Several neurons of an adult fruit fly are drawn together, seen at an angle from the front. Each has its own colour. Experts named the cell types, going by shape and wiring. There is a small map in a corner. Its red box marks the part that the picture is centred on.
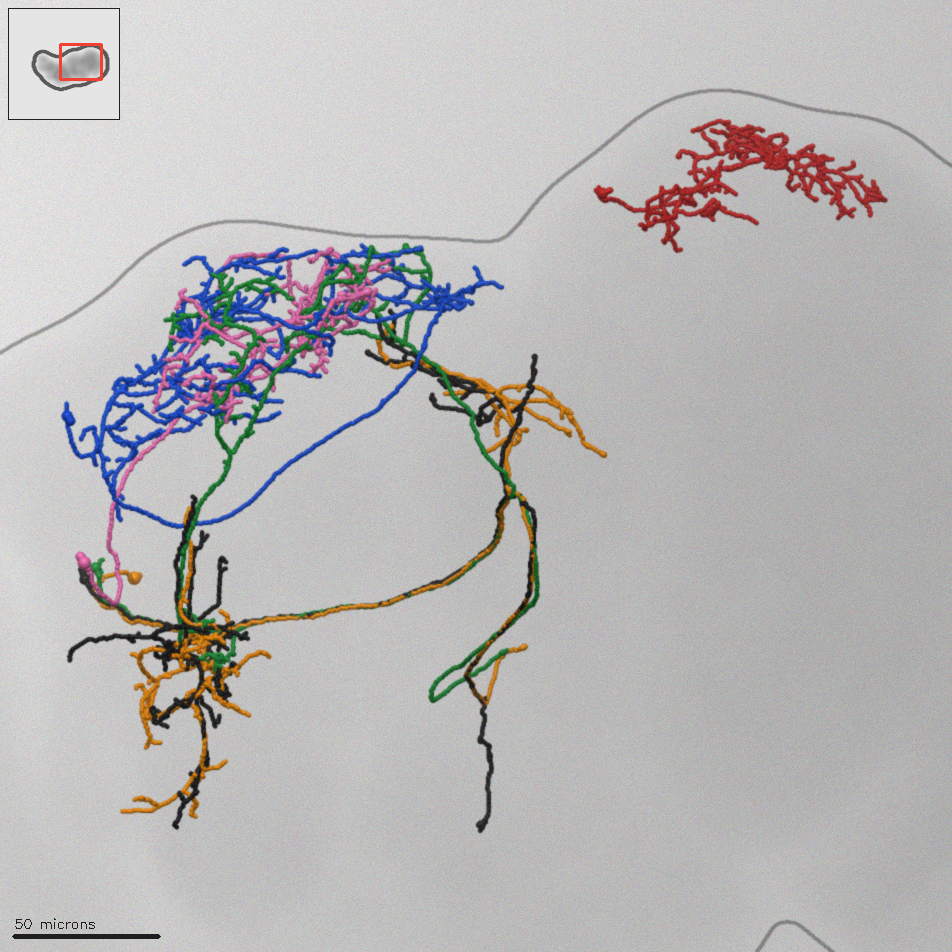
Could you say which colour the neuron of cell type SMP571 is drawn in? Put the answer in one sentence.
The colour is orange.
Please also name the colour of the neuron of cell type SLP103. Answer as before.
The colour is pink.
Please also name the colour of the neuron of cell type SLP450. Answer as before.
The colour is green.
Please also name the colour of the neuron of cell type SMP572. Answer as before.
The colour is black.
